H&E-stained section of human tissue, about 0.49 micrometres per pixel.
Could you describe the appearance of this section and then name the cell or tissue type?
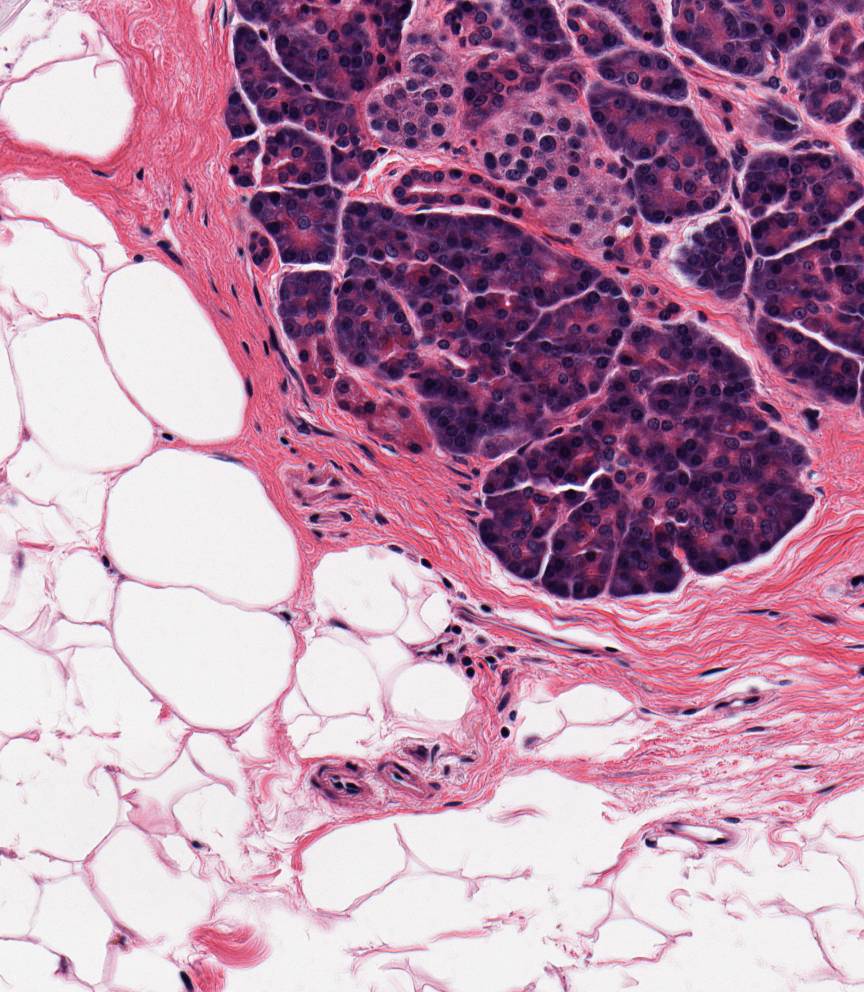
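Glandular tissue, densely packed, fills the upper right; fat, large empty spaces within thin pink membranes, fills the lower left. Acinar cells have deep purple cytoplasm, round dark nuclei. Near the glandular tissue's top centre, a rounded cell cluster has paler cytoplasm than surrounding acini. Tissue: pancreas.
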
